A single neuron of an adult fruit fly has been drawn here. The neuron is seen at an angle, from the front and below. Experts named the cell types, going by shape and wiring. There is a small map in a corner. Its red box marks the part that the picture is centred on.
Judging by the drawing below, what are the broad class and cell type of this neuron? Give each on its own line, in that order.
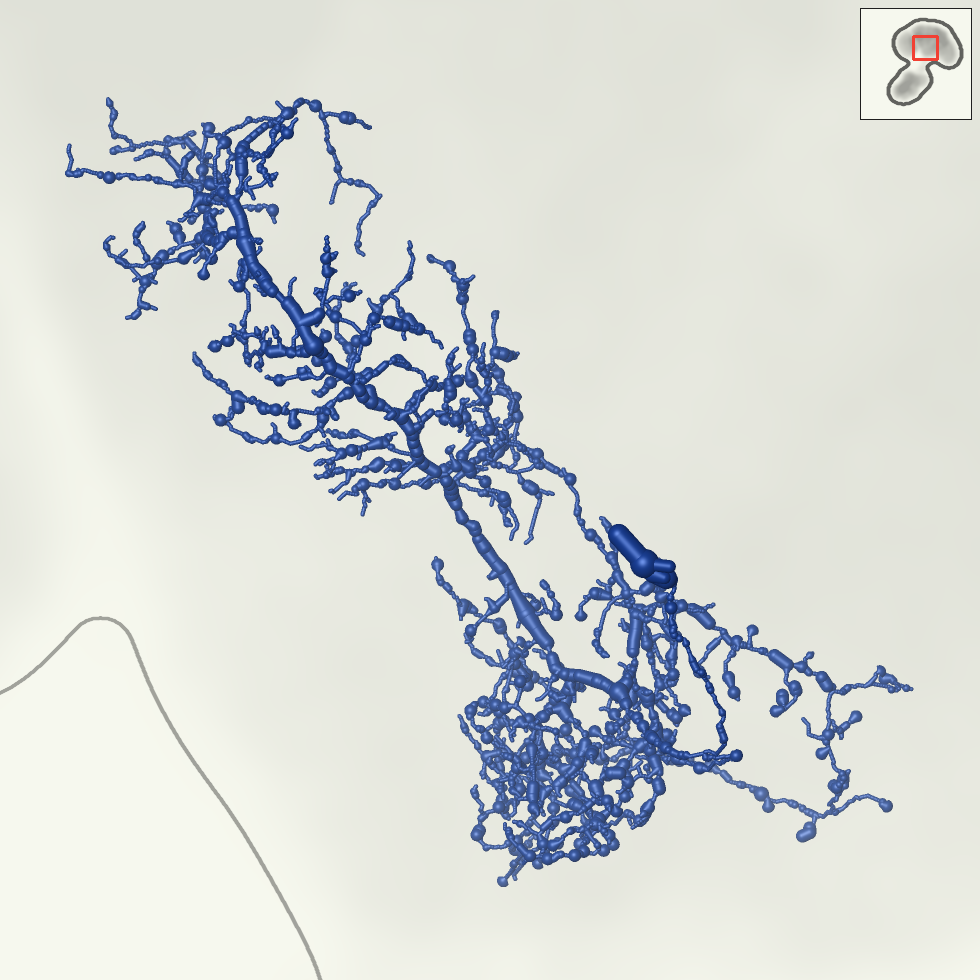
central-brain intrinsic neuron
GNG301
